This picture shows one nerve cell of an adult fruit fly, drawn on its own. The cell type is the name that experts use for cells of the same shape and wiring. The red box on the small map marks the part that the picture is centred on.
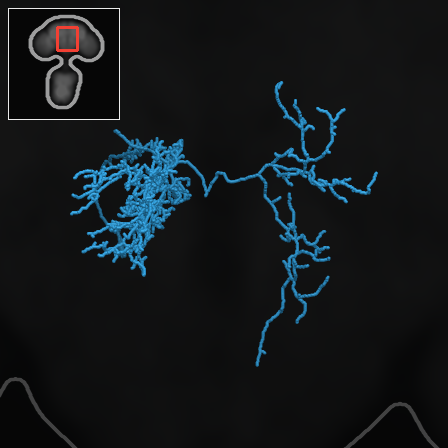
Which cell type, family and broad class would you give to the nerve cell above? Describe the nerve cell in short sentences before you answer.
The picture shows dozens of branch ends. In this view it is about as wide as it is tall. The cell type is VES073. Its family is hemilineage DM5_central. This is a central-brain intrinsic neuron.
